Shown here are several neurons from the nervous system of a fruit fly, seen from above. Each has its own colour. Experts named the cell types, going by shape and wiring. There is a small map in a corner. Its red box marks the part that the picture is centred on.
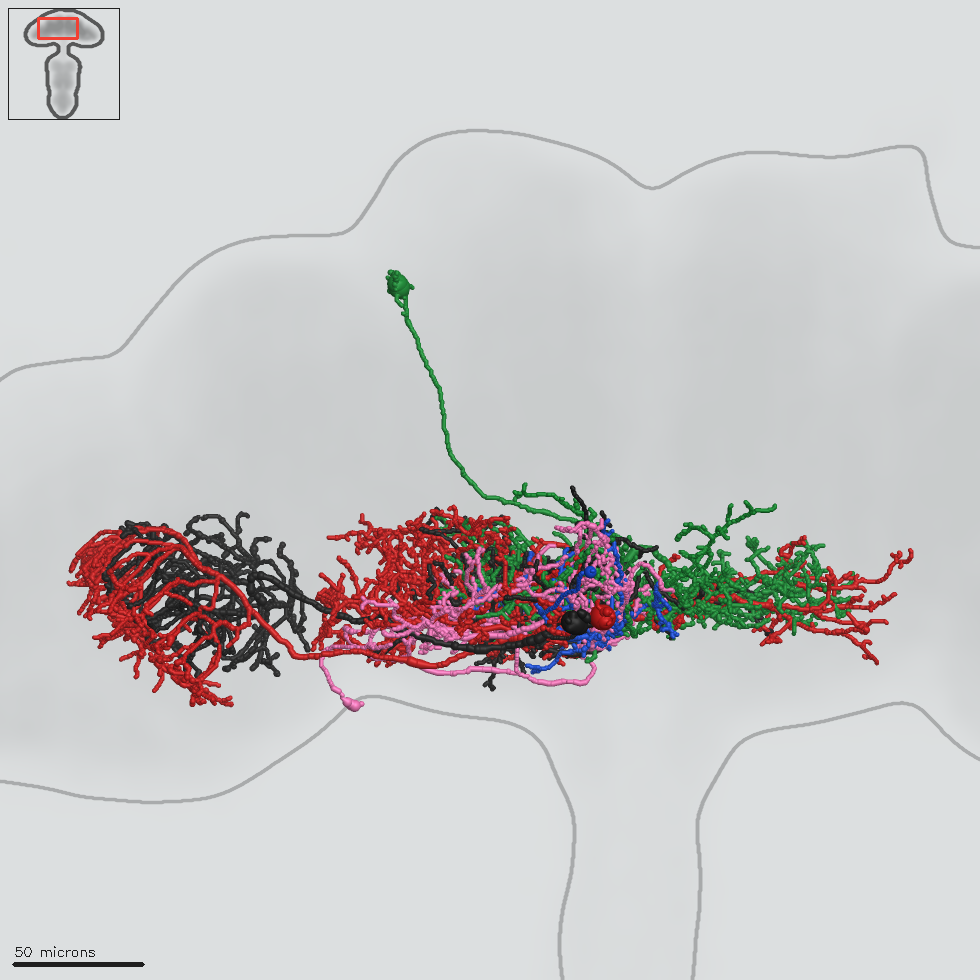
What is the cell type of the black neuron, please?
LT37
